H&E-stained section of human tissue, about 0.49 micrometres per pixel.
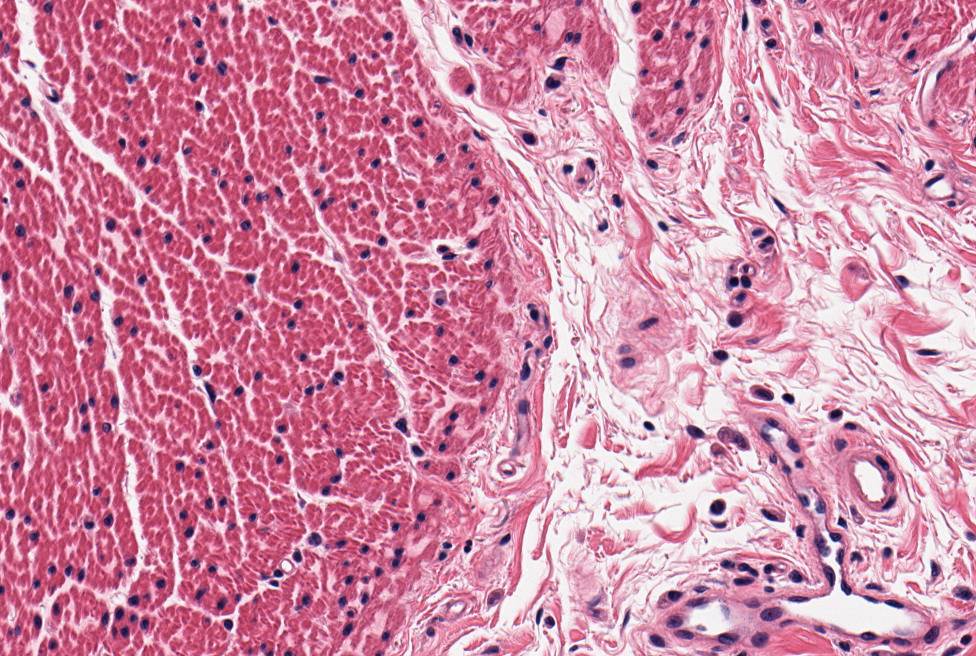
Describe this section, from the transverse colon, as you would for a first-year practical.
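The left half to two-thirds of the field is muscle, loose connective tissue the right. Its fibres are mostly cut across: closely packed small pink polygonal profiles. That connective tissue looks like loose, wavy pink collagen bundles with white spaces between. Lower right, there's a small thick-walled vessel with a round empty lumen.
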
